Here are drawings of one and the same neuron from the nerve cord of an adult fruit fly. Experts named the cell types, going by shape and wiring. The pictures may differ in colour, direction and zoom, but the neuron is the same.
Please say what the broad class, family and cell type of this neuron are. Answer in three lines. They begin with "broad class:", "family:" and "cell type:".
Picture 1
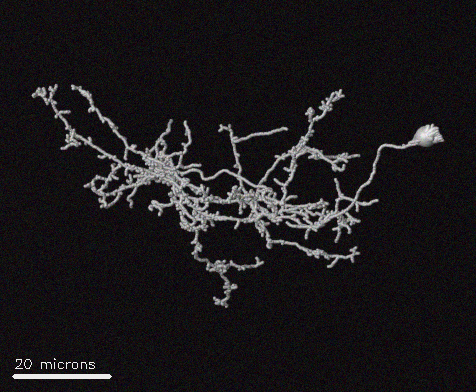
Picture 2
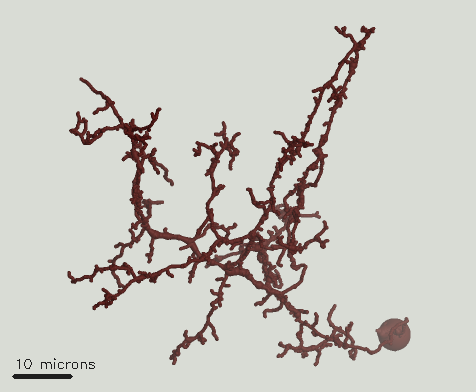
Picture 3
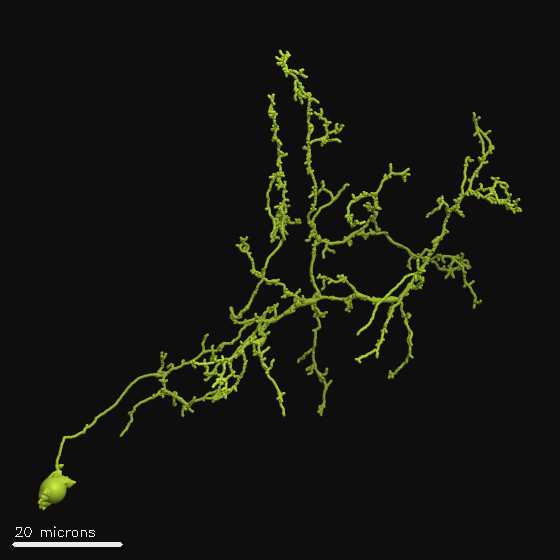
broad class: nerve-cord intrinsic neuron
family: hemilineage 20A.22A
cell type: IN20A.22A056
